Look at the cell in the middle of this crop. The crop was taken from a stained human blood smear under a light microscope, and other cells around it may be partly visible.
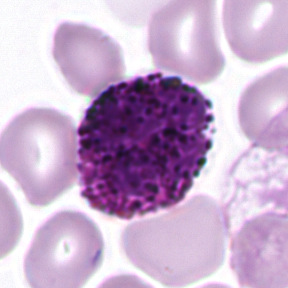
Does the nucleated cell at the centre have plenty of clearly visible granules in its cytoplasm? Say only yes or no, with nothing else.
Yes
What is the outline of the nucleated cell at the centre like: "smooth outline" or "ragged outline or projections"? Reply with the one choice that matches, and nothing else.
Smooth outline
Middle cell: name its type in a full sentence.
This crop's central cell is a basophil.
